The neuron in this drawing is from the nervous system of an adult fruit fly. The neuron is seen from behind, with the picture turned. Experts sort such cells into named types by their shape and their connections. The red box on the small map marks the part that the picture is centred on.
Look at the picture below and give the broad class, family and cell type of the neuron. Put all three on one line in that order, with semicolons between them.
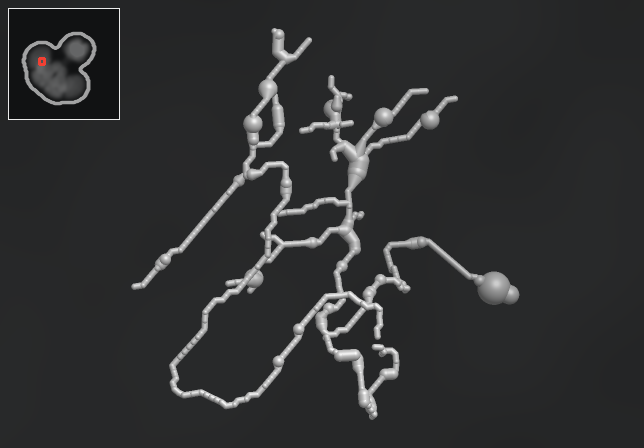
optic-lobe intrinsic neuron; Cm; Cm1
